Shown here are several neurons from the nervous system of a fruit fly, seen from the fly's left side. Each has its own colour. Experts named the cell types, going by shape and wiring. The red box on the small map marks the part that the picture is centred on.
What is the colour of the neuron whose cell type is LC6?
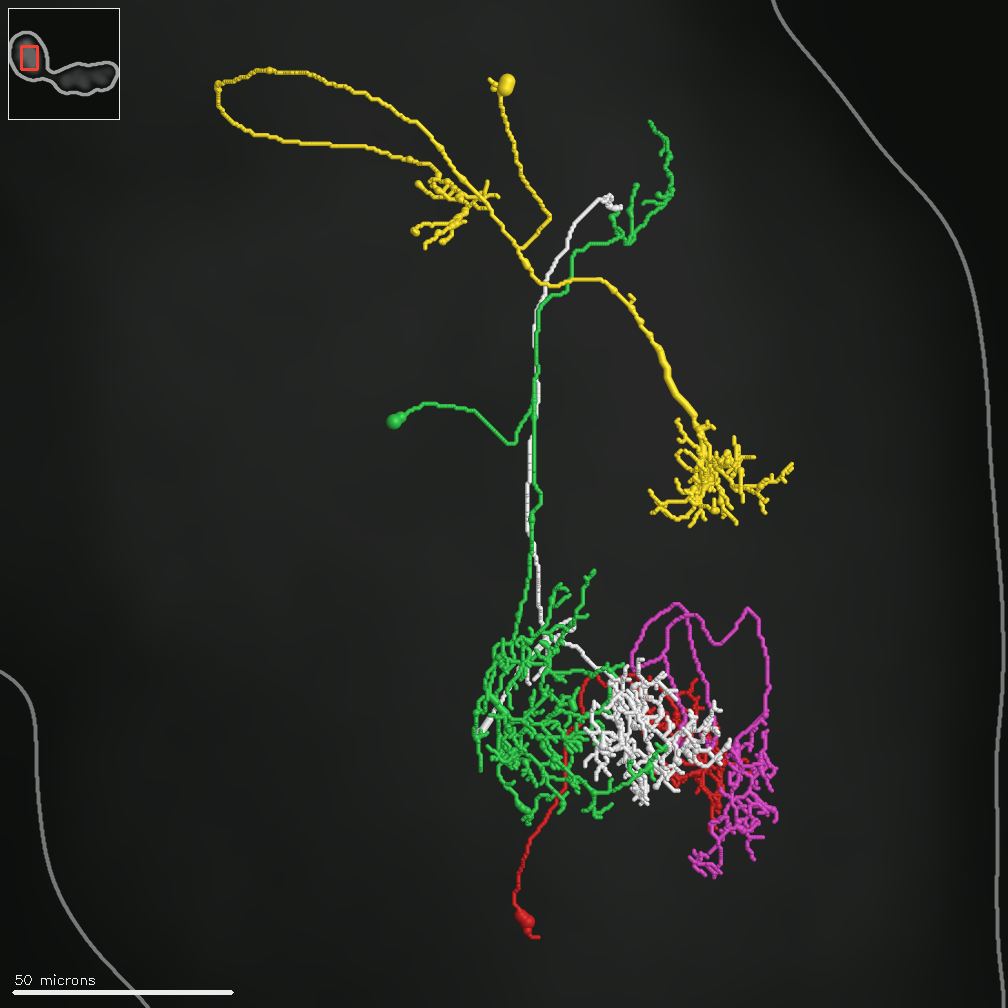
yellow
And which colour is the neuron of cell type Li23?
magenta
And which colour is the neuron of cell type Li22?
red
